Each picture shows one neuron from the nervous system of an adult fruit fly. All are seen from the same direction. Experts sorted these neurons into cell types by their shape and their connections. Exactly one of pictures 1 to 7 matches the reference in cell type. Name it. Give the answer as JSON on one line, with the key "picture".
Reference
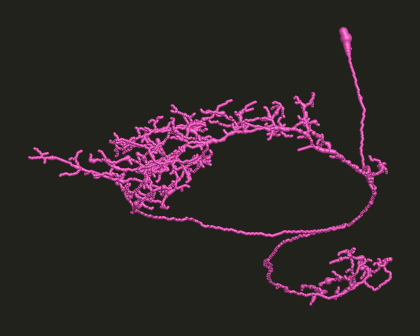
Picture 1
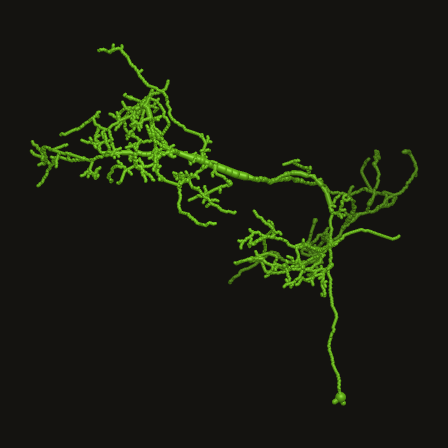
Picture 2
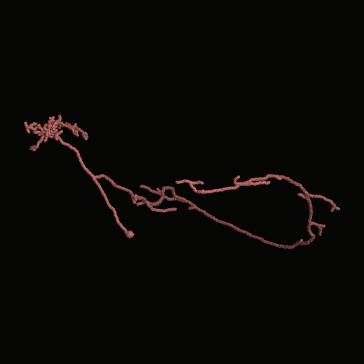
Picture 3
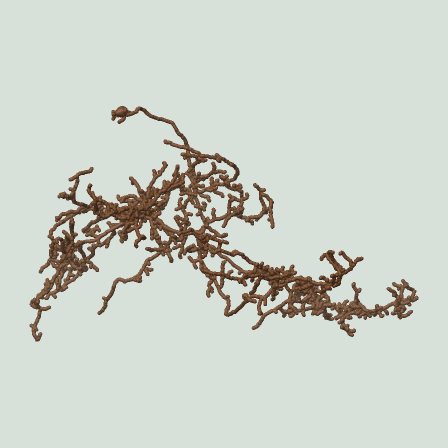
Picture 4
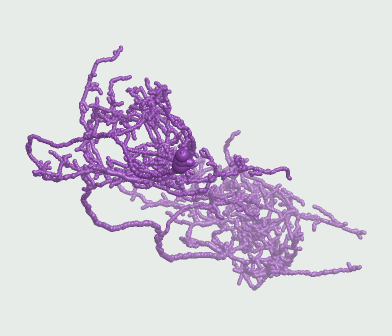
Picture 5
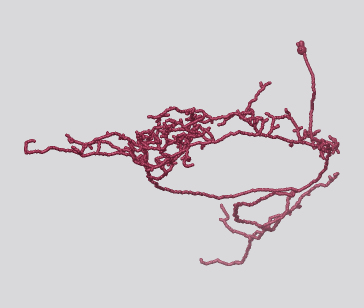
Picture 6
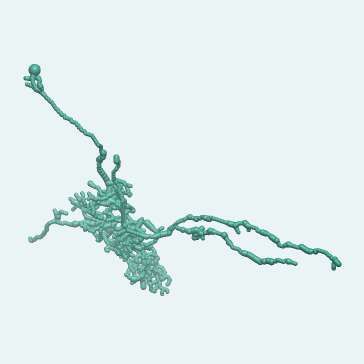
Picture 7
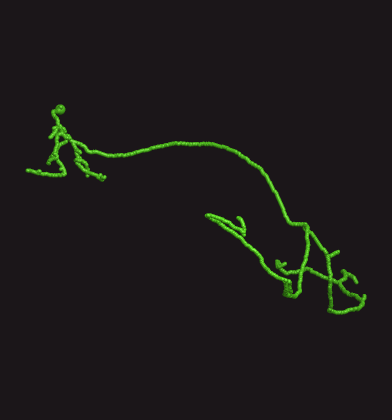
{"picture": 5}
